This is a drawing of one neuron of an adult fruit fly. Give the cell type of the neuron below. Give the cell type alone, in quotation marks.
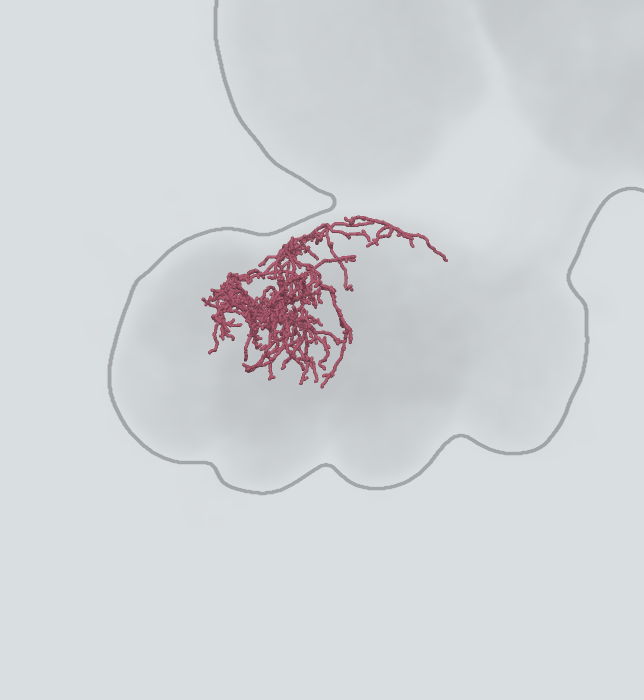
"IN19B007"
